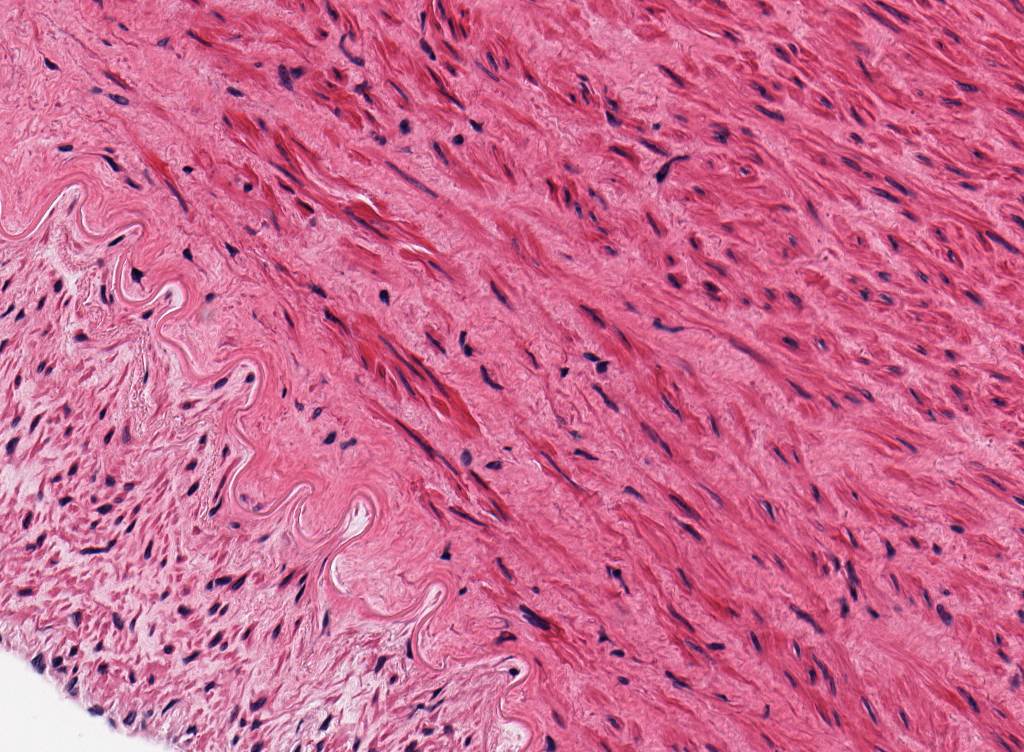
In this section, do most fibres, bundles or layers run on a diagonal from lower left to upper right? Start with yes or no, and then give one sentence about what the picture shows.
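No. Above and to the right of the lamina, smooth muscle cells in bundles run obliquely from upper left to lower right.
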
